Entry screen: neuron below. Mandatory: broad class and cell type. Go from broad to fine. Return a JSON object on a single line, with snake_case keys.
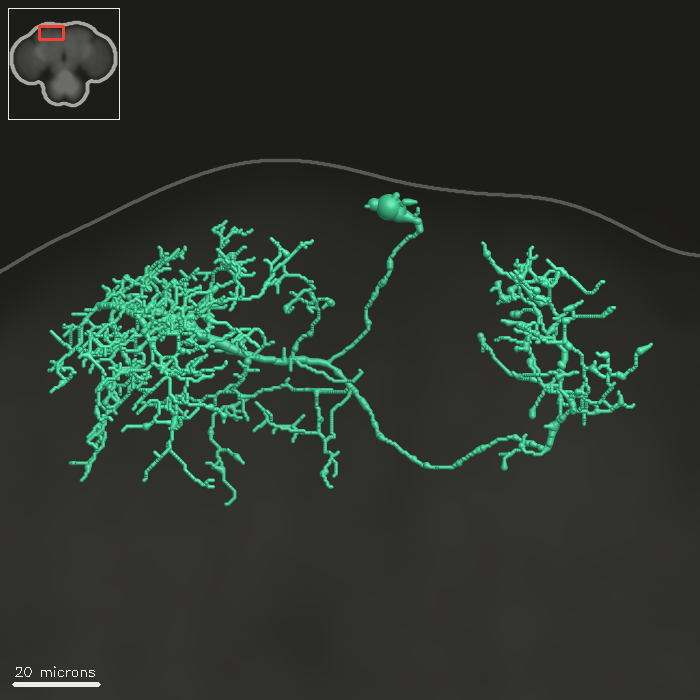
{"broad_class": "central-brain intrinsic neuron", "cell_type": "SLP411"}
